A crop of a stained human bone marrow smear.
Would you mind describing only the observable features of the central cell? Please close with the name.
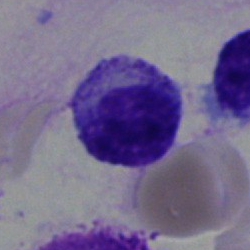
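The chromatin is dark and coarsely clumped, and no nucleolus is clearly visible. The cytoplasm forms a narrow rim that is widest at the upper left, with no vacuoles visible in it. This is a myelocyte.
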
